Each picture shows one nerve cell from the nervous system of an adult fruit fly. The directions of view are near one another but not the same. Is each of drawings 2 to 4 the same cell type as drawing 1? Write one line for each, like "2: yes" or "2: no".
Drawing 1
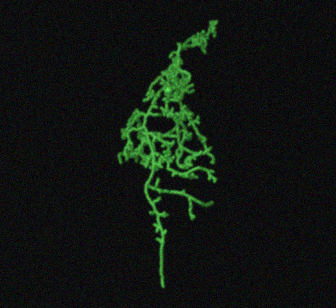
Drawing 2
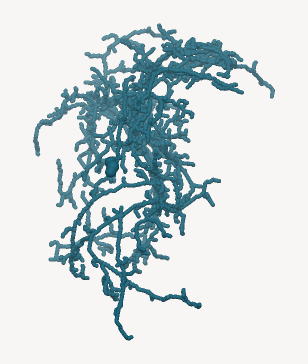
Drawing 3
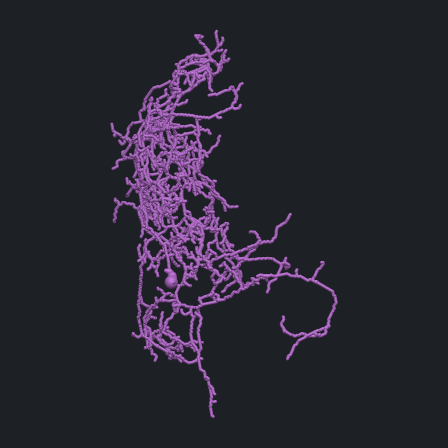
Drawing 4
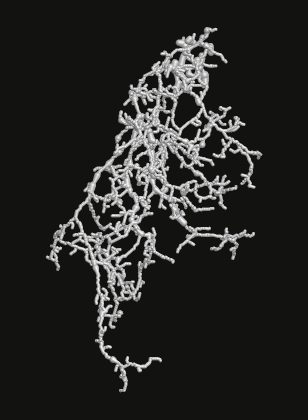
2: no
3: no
4: yes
